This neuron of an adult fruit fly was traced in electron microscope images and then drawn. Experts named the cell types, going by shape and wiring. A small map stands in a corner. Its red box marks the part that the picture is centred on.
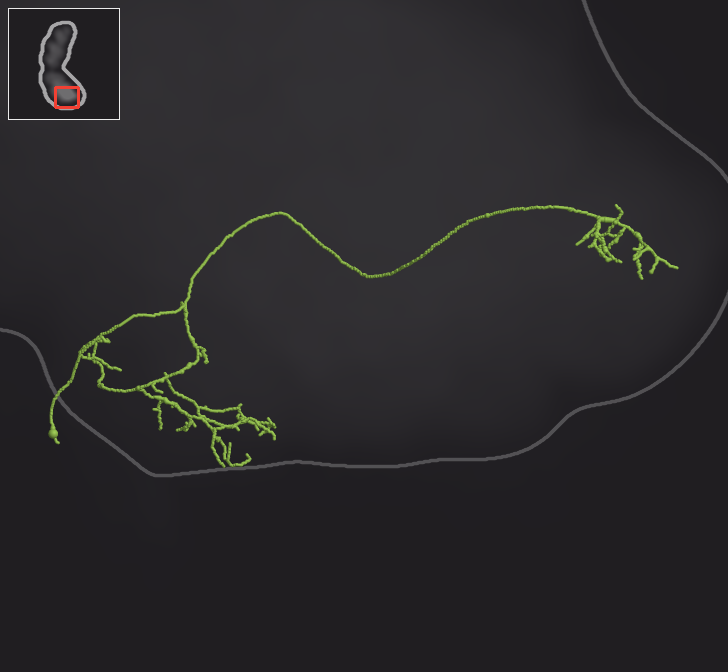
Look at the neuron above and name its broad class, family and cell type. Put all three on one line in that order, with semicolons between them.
central-brain intrinsic neuron; hemilineage ALv1; M_vPNml84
